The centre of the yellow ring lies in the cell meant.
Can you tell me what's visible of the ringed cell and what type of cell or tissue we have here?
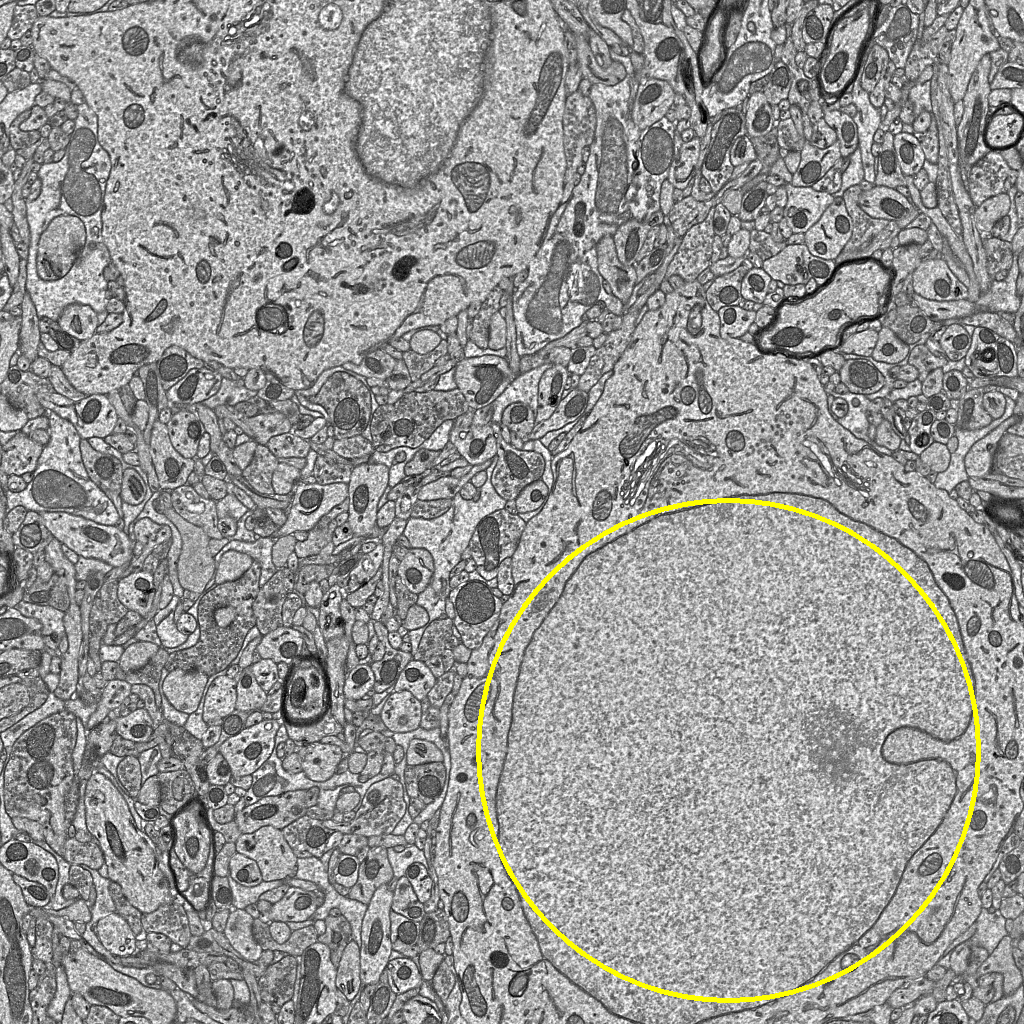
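A large round nucleus nearly fills the ring. The envelope folds deeply inward once, on the right. Chromatin is pale, finely dispersed, with no dark band lining the envelope. A loose, darker granular patch lies near the fold, right of centre. This is an excitatory neuron.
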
